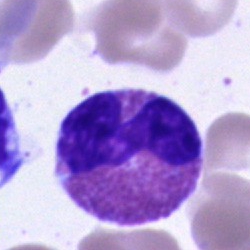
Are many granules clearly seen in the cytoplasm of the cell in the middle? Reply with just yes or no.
Yes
